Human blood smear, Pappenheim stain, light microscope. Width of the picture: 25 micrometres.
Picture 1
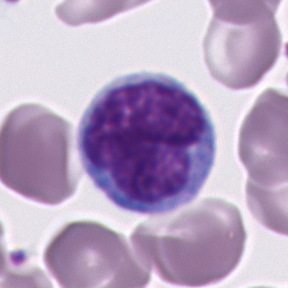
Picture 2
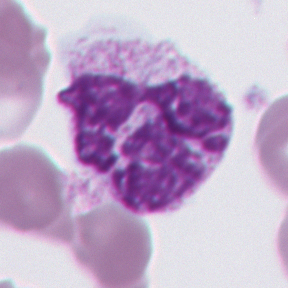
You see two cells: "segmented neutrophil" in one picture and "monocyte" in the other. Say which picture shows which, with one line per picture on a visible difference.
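Picture 1 is a monocyte. No granules can be seen in the cytoplasm.
Picture 2 is a segmented neutrophil. The cytoplasm holds many fine pinkish-purple granules.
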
